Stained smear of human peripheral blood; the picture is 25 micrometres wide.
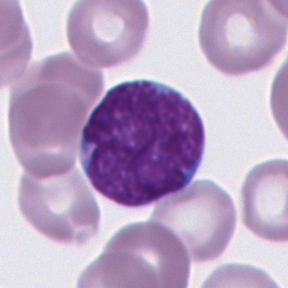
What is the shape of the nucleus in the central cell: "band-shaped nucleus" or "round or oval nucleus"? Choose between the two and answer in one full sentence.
It is a compact round or oval mass that the nucleus of the cell forms.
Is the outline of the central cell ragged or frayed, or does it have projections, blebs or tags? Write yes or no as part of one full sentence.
No, the outline of this cell is smooth and free of projections.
